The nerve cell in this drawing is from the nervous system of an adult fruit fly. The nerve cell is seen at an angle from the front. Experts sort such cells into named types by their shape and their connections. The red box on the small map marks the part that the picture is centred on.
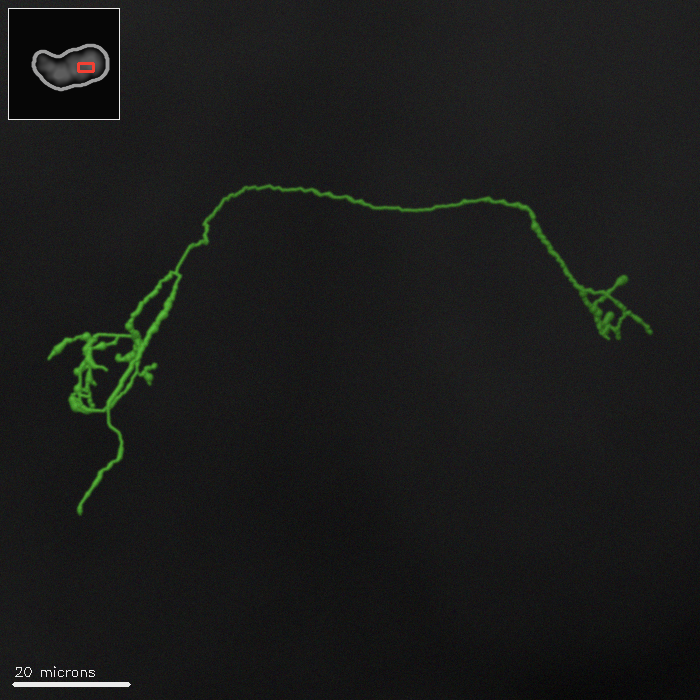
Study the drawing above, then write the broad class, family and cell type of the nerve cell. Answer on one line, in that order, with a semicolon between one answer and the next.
sensory neuron entering the brain; class olfactory; ORN_DC1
